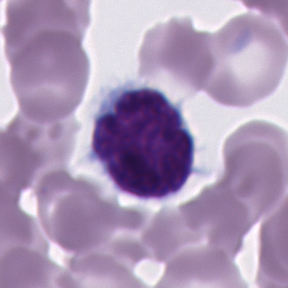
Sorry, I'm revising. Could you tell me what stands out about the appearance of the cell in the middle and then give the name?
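Fine, hair-like projections reach outward from the surface of this cell. Its nuclear outline is irregular, marked by shallow indentations, and the chromatin is dark purple and coarsely clumped. What little cytoplasm can be seen is pale blue. The cell is a hairy cell.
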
